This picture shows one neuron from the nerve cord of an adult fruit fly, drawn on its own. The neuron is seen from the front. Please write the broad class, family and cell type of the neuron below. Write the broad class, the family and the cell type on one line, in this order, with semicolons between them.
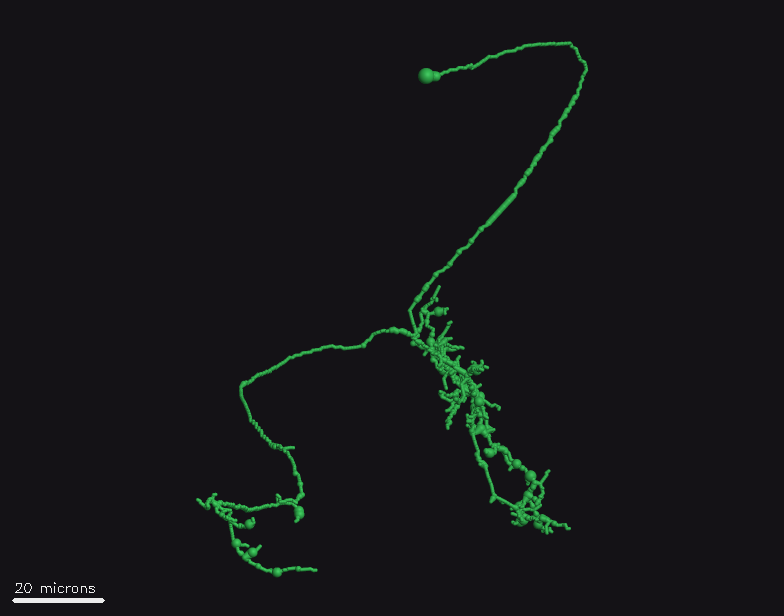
nerve-cord intrinsic neuron; hemilineage 23B; IN23B084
